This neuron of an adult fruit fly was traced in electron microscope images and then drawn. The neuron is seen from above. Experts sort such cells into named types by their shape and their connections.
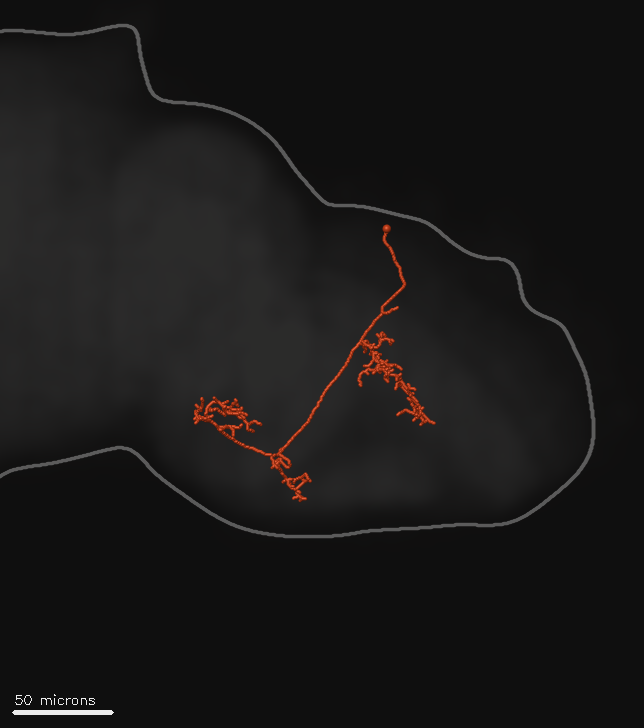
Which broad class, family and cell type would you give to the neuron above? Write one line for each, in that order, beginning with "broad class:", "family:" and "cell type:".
broad class: optic-lobe intrinsic neuron
family: TmY
cell type: TmY21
